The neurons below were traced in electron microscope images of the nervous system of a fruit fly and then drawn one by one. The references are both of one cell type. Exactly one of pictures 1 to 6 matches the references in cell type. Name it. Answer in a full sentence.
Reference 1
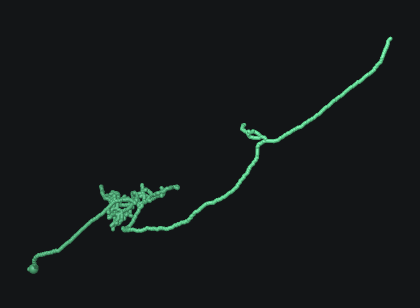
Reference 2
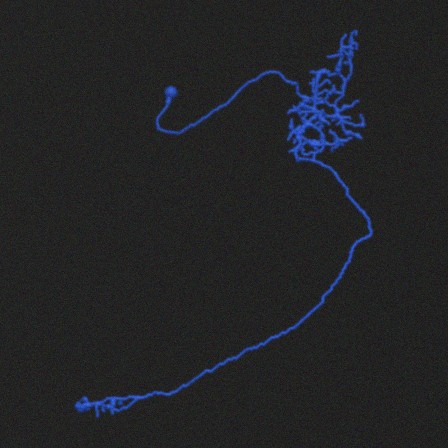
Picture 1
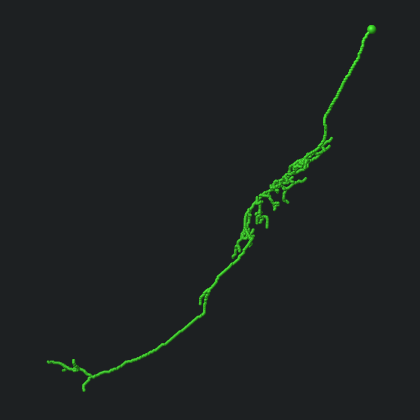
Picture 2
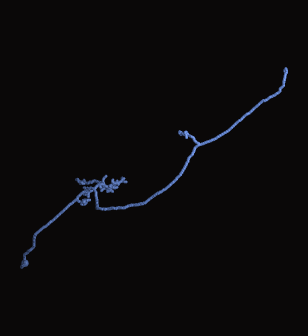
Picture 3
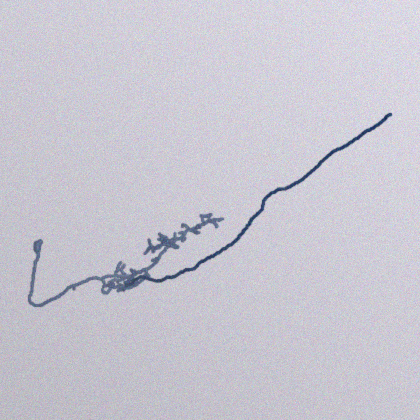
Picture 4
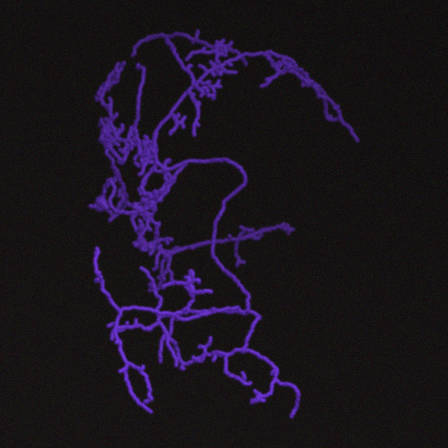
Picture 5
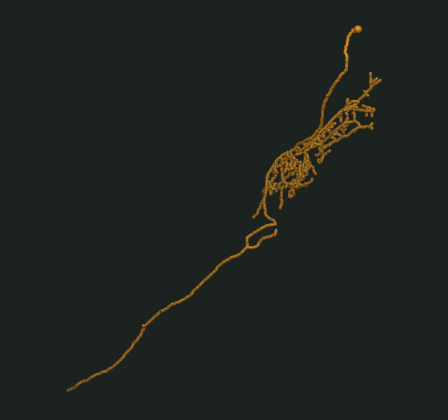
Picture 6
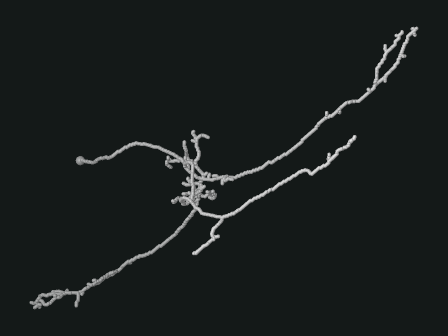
The neuron in picture 2 is of the same cell type.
